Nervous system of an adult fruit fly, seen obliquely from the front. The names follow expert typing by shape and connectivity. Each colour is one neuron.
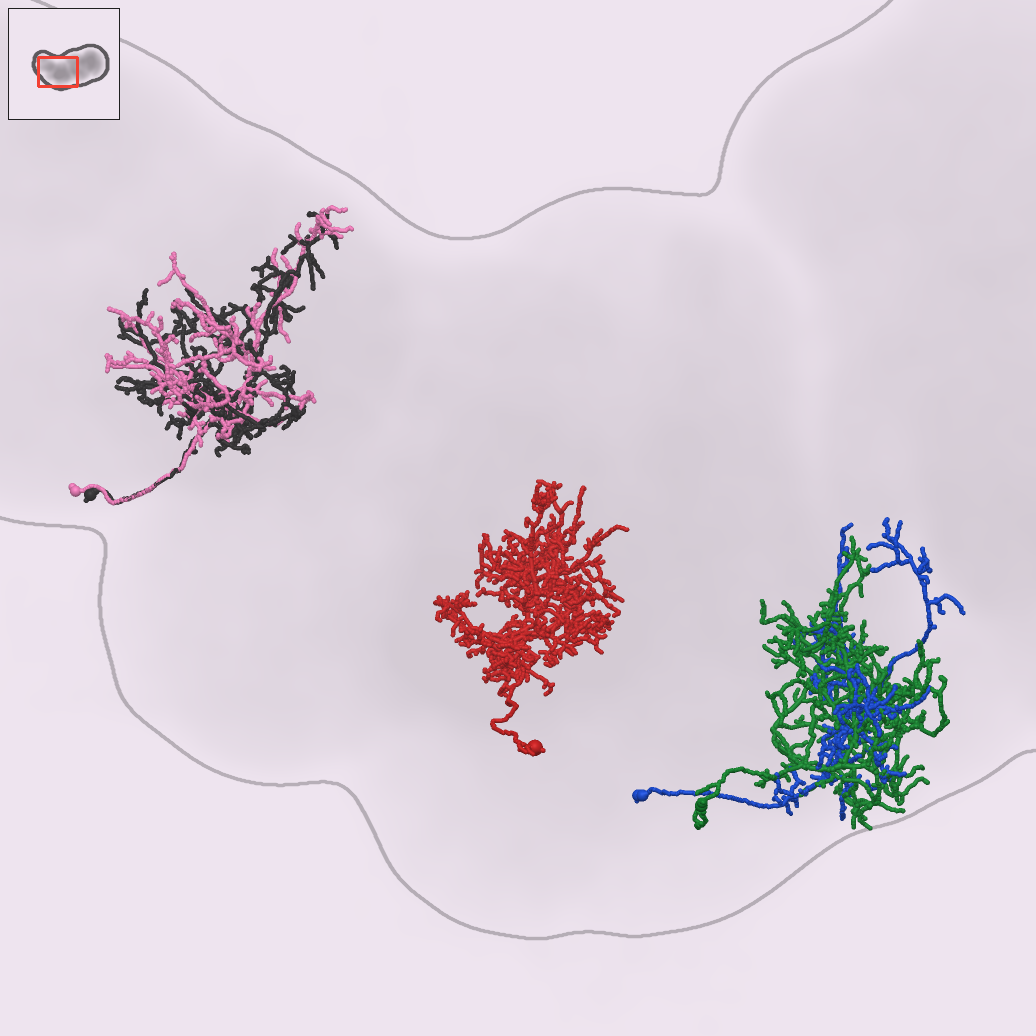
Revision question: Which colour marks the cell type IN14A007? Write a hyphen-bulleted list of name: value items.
- colour: green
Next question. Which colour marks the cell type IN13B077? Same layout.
- colour: pink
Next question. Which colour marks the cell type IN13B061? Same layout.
- colour: black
